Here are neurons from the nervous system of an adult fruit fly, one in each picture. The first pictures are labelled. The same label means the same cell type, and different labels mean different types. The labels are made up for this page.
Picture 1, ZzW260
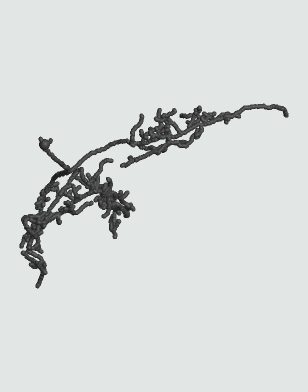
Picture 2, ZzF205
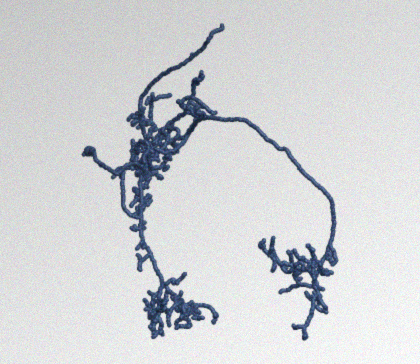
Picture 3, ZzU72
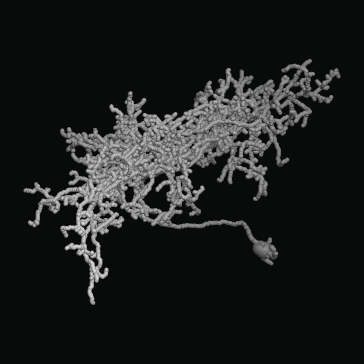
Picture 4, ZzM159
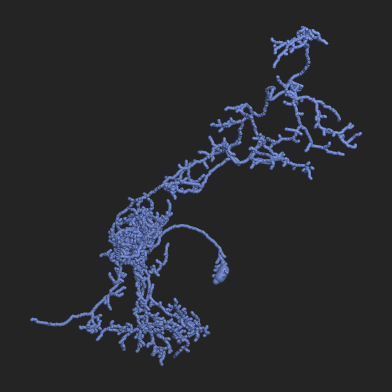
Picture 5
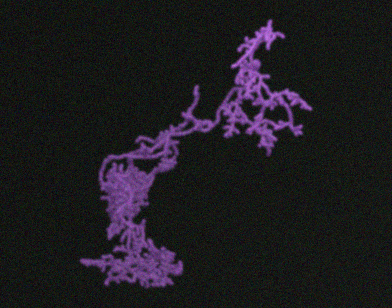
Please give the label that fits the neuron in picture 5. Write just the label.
ZzM159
